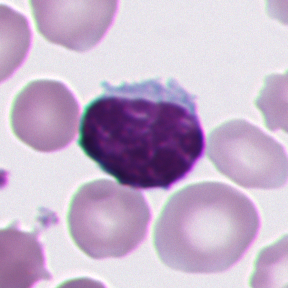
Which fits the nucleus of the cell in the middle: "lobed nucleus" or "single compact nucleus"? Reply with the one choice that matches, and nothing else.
Single compact nucleus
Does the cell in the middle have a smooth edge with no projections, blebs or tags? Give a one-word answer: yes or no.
No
